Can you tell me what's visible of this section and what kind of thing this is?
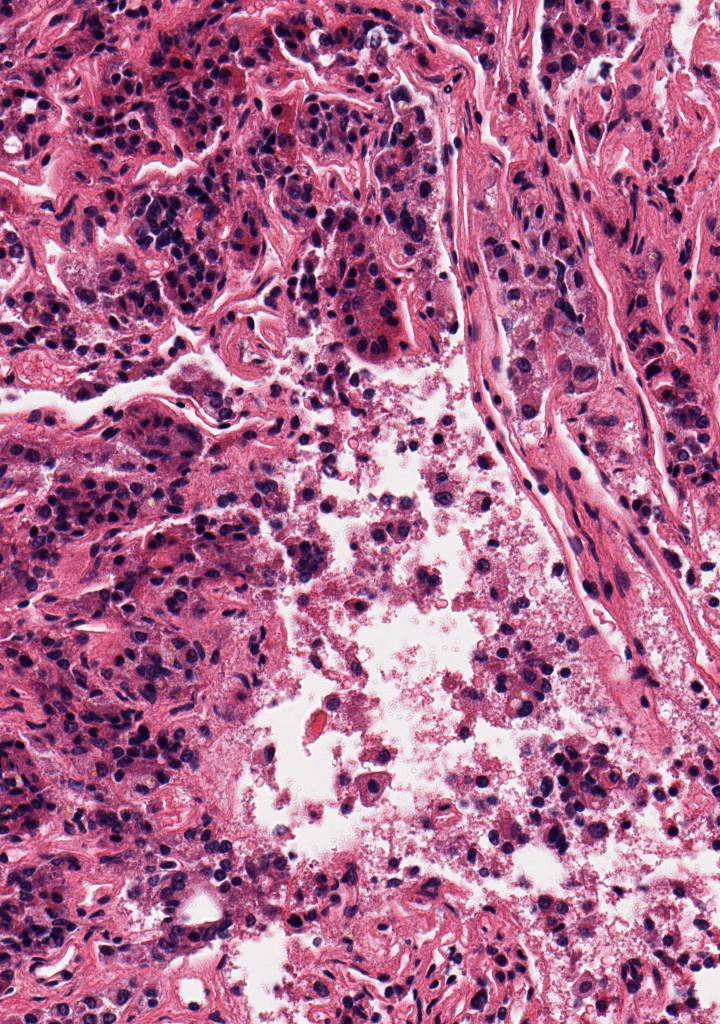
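Across the left and upper field, I see cells in irregular nests and cords between pink fibrous bands. One, pink collagen with elongated spindle-shaped nuclei, runs diagonally from top centre to lower right. Most nest cells have round dark nuclei and pink granular cytoplasm. A compact top-centre cluster has notably deep pink cytoplasm. This is pituitary.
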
